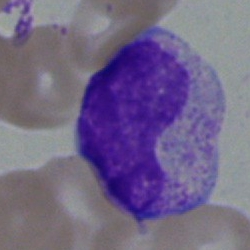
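Metamyelocyte, the cell in the middle of this stained bone marrow smear. Look first at the nucleus: it is kidney-shaped, indented on its right side, and lies toward the left of the cell. A moderate amount of pale lilac cytoplasm fills the right part, with fine purple-pink granules scattered all through it.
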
